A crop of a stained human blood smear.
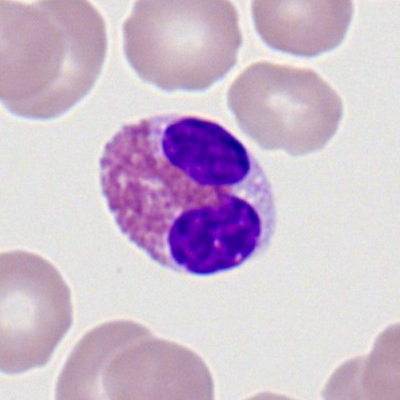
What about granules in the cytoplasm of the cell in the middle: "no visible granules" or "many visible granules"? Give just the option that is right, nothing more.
Many visible granules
